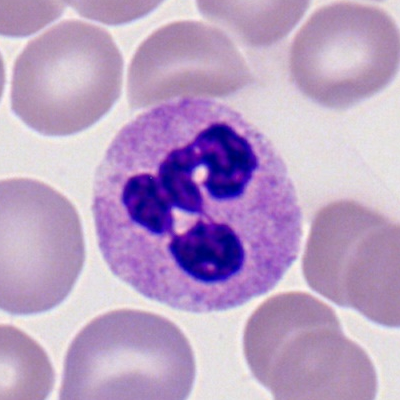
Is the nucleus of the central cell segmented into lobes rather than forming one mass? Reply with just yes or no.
Yes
